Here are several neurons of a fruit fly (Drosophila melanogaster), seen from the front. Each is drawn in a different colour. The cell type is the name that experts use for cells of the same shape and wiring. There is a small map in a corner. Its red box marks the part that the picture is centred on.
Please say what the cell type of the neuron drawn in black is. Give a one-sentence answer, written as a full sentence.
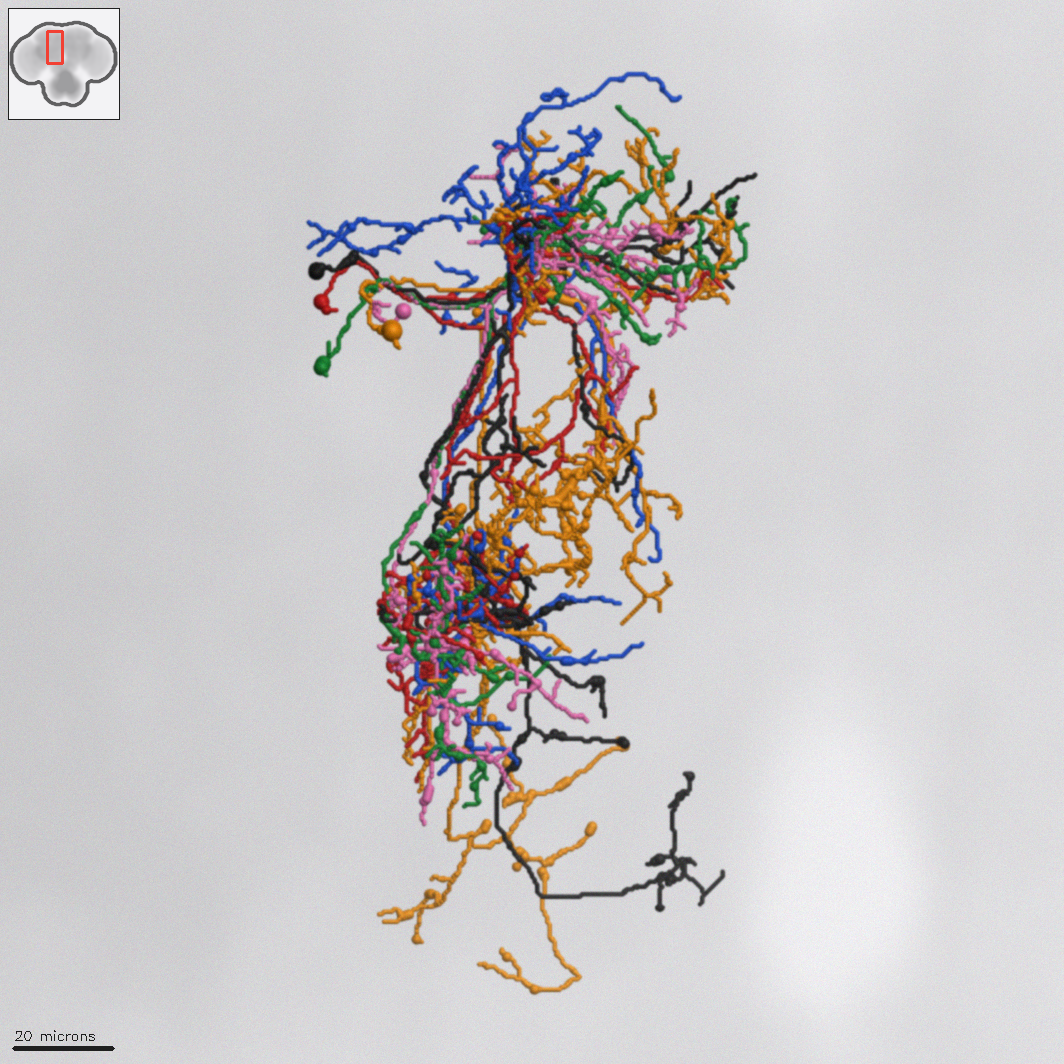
Classified by cell type, this neuron is LAL024.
